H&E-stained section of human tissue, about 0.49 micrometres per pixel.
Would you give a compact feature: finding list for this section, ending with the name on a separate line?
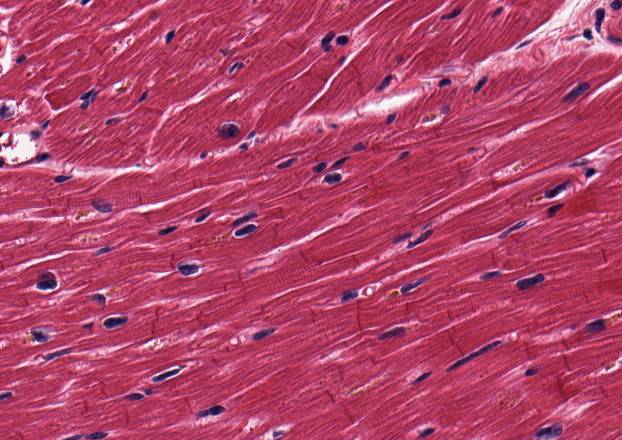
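Nuclei: oval, sitting centrally in each fibre rather than at the edge, it seems
Granules: small yellow-brown clusters at the poles of several nuclei
Cytoplasm: abundant and deeply eosinophilic
Connective tissue: scant between fibres; no fat cells in the field
Name: left ventricle of the heart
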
